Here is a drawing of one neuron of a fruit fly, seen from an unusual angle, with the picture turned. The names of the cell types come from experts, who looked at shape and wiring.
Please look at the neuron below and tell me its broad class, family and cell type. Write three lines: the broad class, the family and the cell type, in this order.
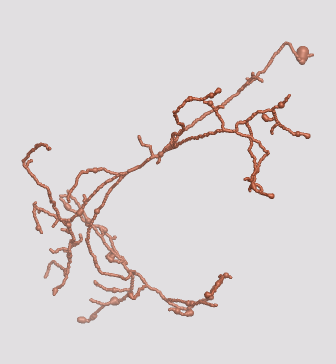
nerve-cord intrinsic neuron
hemilineage 12B
IN12B090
